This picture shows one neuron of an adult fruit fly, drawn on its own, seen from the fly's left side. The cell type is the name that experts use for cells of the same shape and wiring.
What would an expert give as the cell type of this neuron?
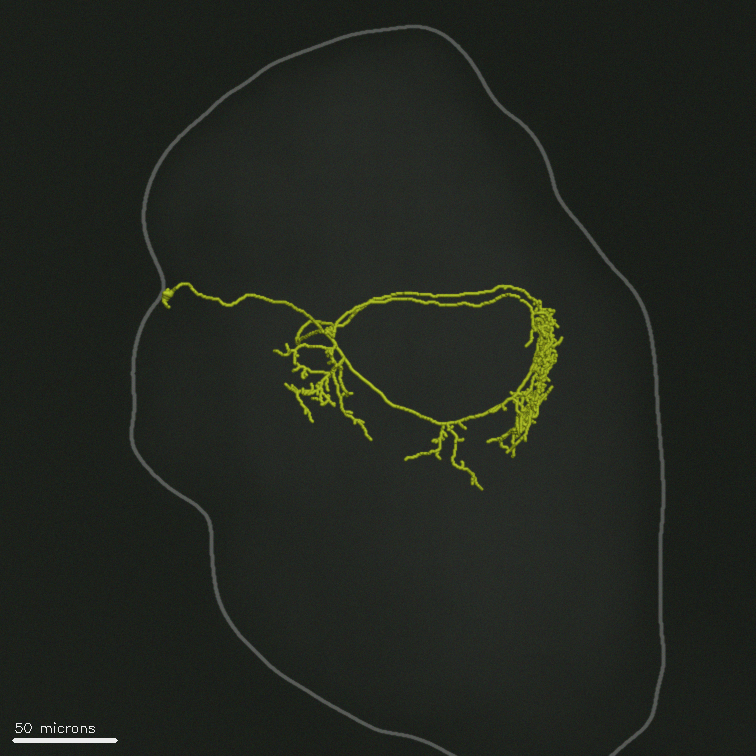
PS085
